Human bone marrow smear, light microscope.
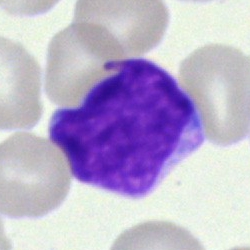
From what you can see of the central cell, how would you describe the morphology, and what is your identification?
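This cell has an irregular, somewhat angular outline rather than a round one. Its nucleus occupies nearly the entire cell, and the cytoplasm shows no visible granules. A small knob-like projection sticks out from the top edge. The cell is a blast.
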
